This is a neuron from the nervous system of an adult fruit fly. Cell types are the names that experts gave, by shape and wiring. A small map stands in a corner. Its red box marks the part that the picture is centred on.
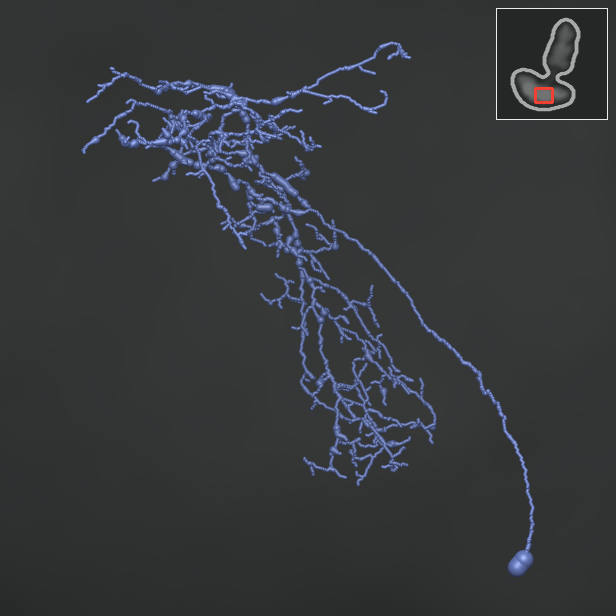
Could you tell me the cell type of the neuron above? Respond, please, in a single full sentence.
As its cell type, this neuron has SLP134.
